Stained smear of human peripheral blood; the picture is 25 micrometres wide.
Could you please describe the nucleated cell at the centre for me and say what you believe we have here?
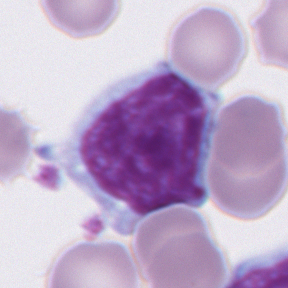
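Have a look at the nucleus: about 12 micrometres across, dark purple chromatin coarsely mottled all through it, and no distinct nucleolus standing out. The cytoplasm is pale greyish-blue, and there's more of it on the left side of the cell than on the right. It's a typical lymphocyte.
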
